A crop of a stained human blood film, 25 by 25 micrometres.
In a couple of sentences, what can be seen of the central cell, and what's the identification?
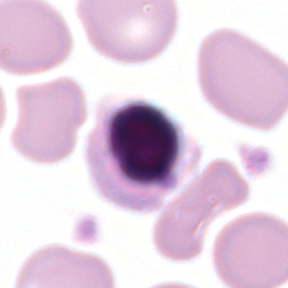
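See how dense the chromatin is, stained very dark purple, and there are no nucleoli visible. The nucleus is off-centre toward the upper right, so there's a broader band of cytoplasm at the lower left. No distinct granules show in the cytoplasm. That's a normoblast.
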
